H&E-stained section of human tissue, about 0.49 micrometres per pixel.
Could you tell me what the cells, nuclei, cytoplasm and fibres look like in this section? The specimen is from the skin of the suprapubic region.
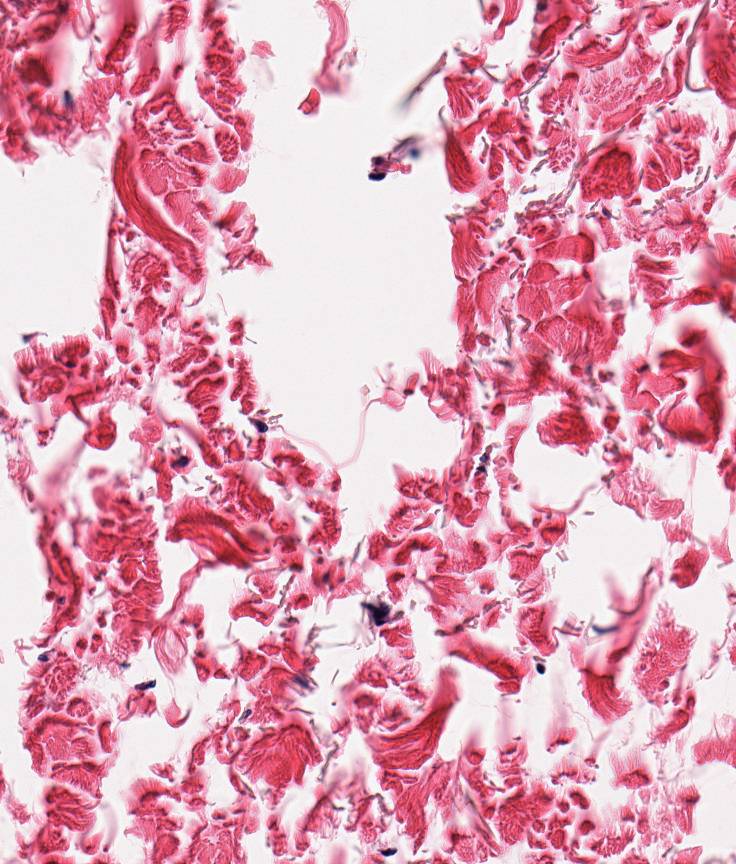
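Tissue broken into many small, irregular, separate fragments across the whole field. Fragments intensely pink-red with eosin. Many show a fine, wavy, parallel fibrillar texture inside. Purple-blue nuclei very scarce within the pink fragments.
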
